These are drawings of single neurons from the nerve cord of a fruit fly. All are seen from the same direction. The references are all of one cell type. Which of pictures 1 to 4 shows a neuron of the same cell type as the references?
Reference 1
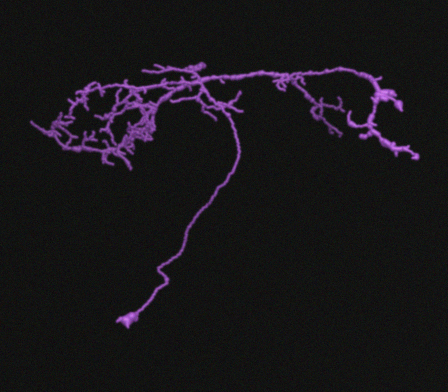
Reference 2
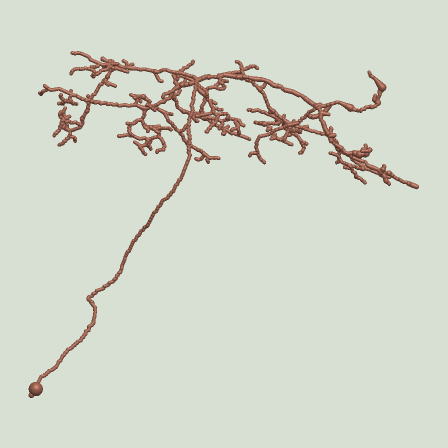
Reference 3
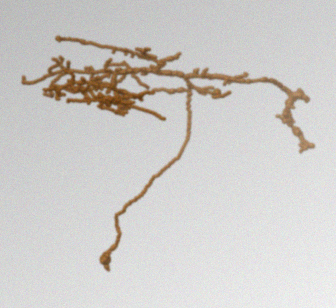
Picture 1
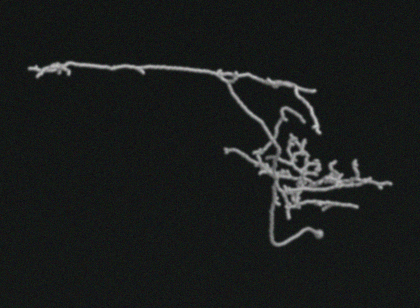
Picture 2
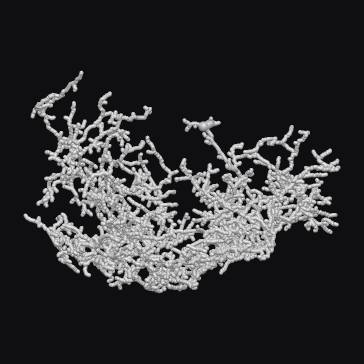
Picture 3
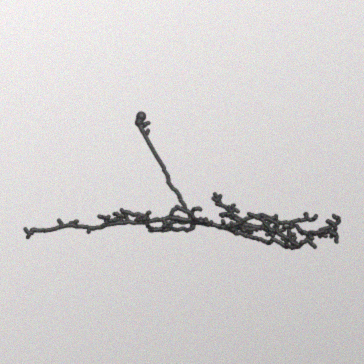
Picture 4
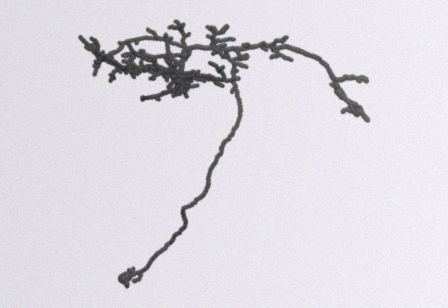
4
